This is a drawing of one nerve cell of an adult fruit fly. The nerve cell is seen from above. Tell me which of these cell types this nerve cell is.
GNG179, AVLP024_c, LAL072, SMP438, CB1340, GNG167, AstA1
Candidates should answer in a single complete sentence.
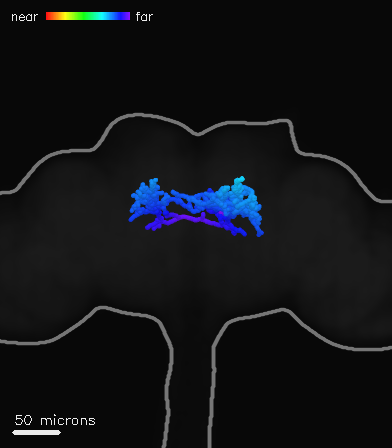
As a matter of cell type, the nerve cell is GNG167.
